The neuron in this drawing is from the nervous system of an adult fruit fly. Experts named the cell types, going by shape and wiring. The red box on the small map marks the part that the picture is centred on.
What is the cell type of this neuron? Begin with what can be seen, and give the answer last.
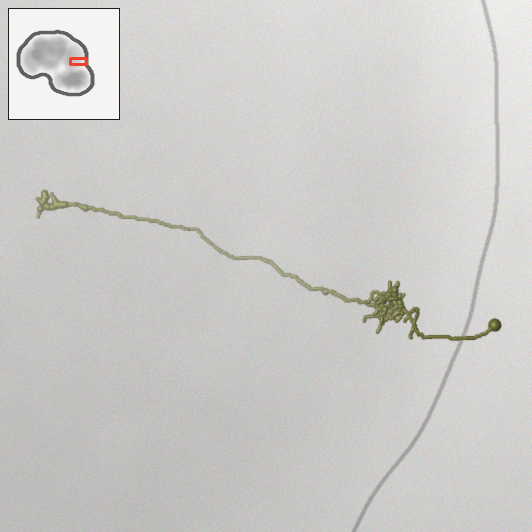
The cell body is on the right of the picture. In this view it is more than twice as wide as it is tall. It is an optic-lobe intrinsic neuron. The cell type is Tm9.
